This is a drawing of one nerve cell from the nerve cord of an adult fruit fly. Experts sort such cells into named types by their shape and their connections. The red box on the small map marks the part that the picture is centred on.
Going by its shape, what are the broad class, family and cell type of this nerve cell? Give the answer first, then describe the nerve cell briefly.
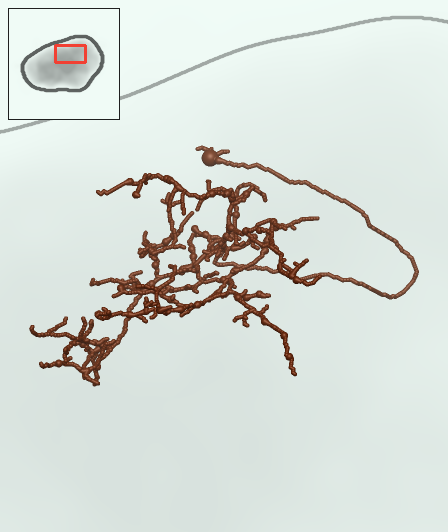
Its broad class is nerve-cord intrinsic neuron. The family is hemilineage 11B. It is of cell type IN11B025. The picture shows dozens of branch ends. As drawn here it is wider than it is tall.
